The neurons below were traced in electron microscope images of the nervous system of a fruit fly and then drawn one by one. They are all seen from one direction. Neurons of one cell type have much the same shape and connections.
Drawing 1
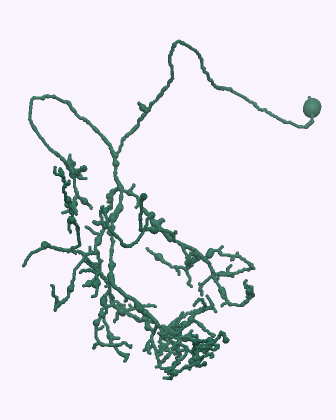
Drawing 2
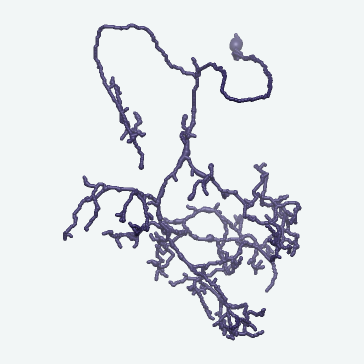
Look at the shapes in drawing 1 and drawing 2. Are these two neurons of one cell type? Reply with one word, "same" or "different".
different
